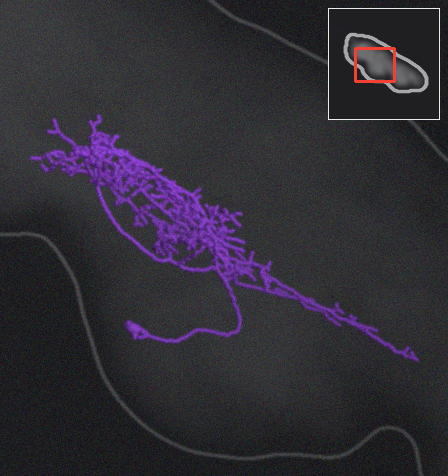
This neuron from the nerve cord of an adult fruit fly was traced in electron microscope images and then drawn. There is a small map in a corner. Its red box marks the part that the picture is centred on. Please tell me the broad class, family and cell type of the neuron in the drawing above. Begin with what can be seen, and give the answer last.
Dozens of branch ends can be seen. In this view it is wider than it is tall. This is a nerve-cord intrinsic neuron. The family is hemilineage 00A. The cell type is IN00A012.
